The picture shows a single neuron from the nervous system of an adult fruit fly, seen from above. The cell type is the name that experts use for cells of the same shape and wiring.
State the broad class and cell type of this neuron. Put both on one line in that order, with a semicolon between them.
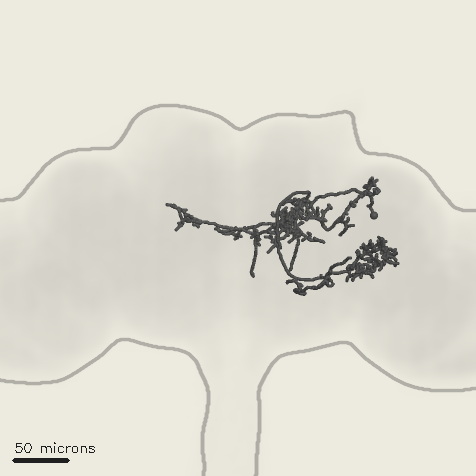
central-brain intrinsic neuron; VES004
